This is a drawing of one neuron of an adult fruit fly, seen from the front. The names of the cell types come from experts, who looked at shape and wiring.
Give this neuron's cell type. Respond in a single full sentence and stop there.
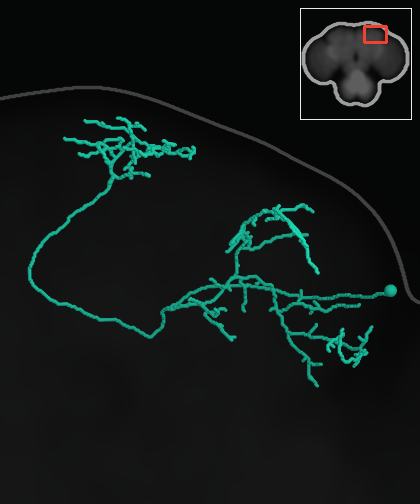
To this neuron applies the cell type name CB3293.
